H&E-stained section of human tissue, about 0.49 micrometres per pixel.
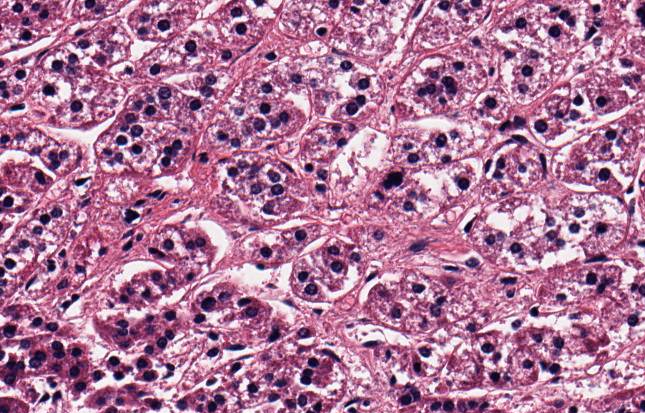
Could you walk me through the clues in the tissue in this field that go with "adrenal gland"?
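For the adrenal gland, the cytoplasm fits best: the cells have abundant pale cytoplasm, finely vacuolated and granular.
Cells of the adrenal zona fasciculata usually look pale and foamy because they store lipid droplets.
Nuclei vary only mildly in size. The arrangement fits less well: the closely packed cells form rounded nests across the whole field, each outlined by a thin, delicate pink fibrous septum.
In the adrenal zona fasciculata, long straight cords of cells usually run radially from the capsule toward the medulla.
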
